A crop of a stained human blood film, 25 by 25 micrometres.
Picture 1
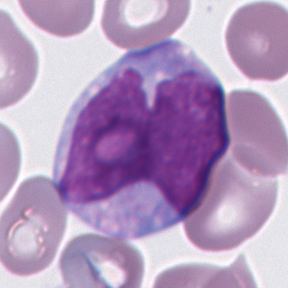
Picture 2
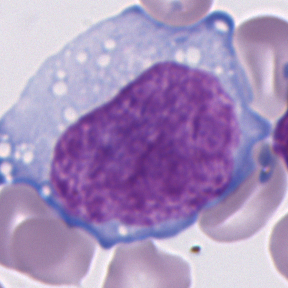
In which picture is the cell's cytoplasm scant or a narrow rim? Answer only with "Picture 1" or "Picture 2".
Picture 1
